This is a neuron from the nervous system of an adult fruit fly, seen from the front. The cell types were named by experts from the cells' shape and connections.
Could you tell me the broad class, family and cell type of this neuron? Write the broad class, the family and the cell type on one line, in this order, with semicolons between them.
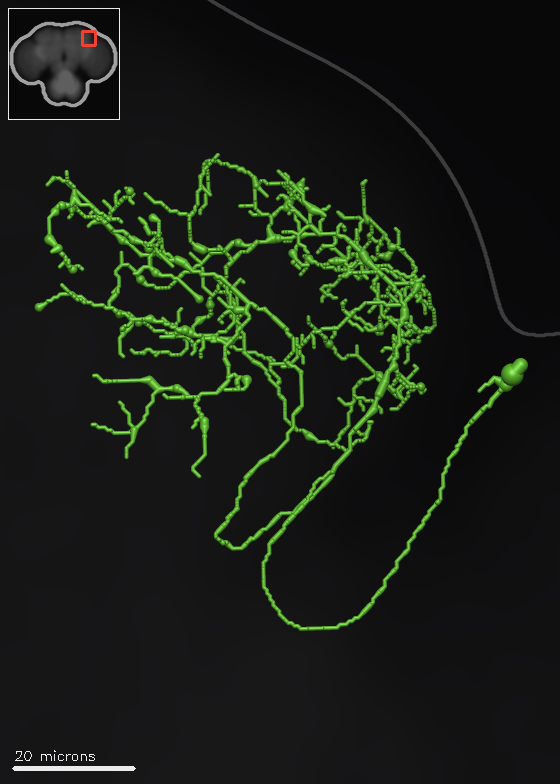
central-brain intrinsic neuron; hemilineage LHl1; LHAV4e1_b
